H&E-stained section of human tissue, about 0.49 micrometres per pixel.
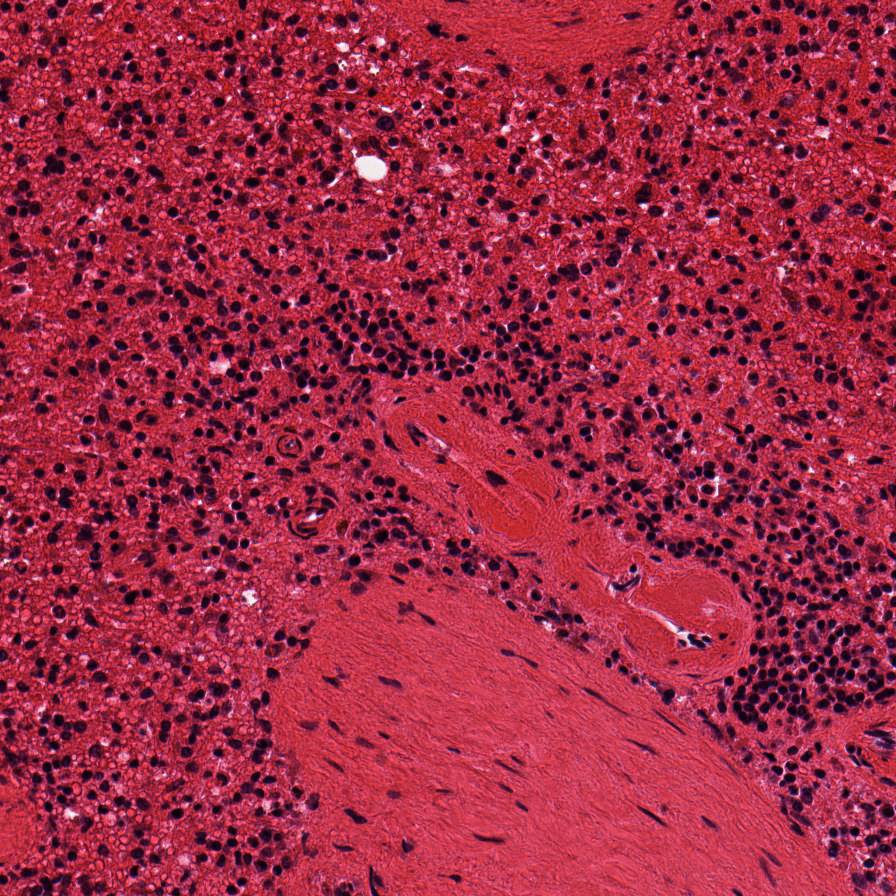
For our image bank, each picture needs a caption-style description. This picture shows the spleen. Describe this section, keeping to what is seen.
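Most of this is densely cellular tissue, with a broad band of dense pink fibrous tissue across the bottom centre and right. Down in that band, sparse elongated spindle nuclei lie parallel, running diagonally. There's no epithelium and there are no glands anywhere in the field.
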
